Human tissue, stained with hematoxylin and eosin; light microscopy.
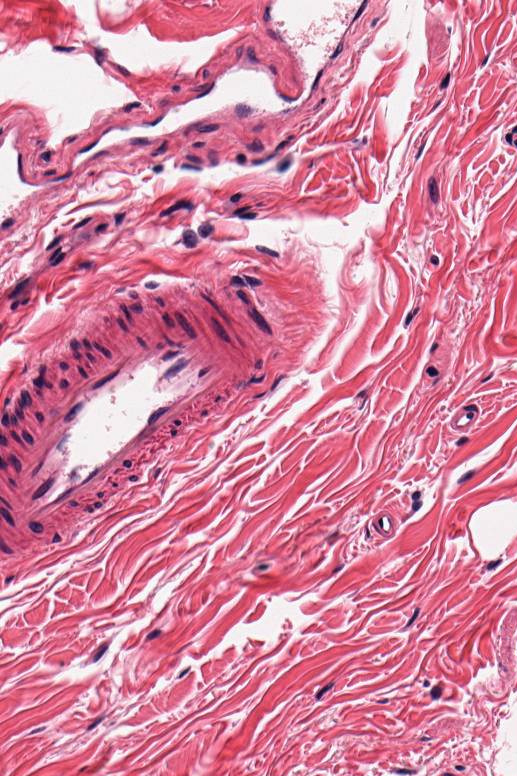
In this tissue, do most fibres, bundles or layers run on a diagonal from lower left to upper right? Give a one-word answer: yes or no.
Yes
